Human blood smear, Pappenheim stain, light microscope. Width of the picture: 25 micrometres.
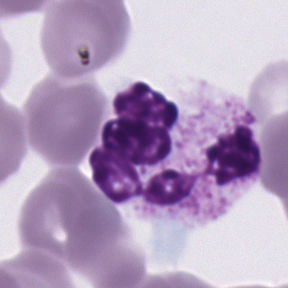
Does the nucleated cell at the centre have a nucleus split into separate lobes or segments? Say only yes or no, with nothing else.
Yes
